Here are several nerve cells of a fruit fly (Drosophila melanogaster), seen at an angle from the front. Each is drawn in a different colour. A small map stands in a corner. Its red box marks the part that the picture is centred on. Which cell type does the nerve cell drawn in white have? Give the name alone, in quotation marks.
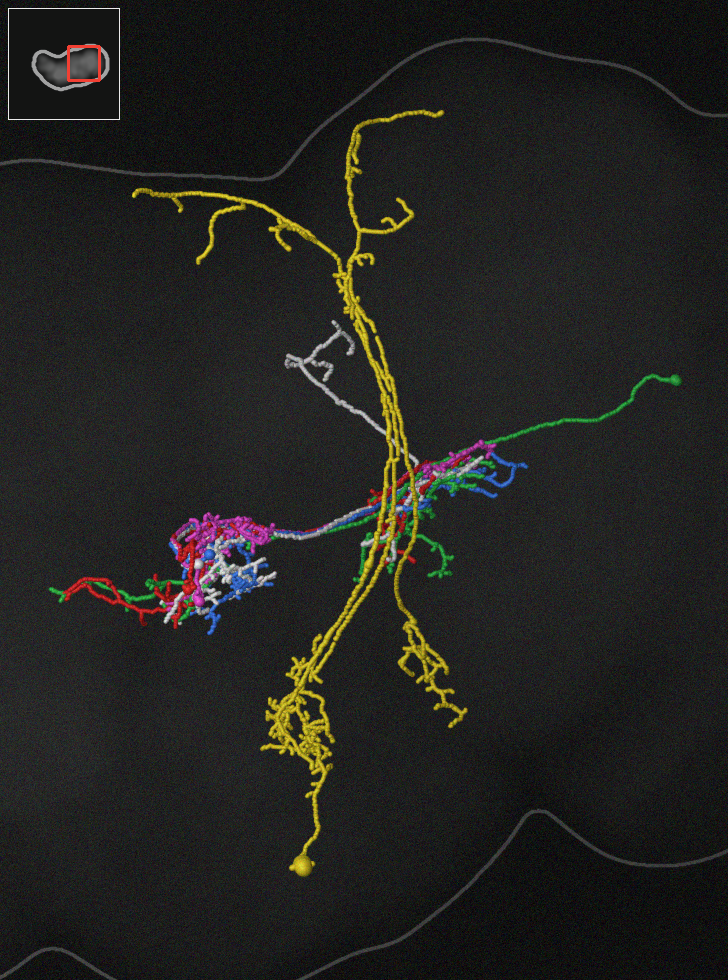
"LAL090"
